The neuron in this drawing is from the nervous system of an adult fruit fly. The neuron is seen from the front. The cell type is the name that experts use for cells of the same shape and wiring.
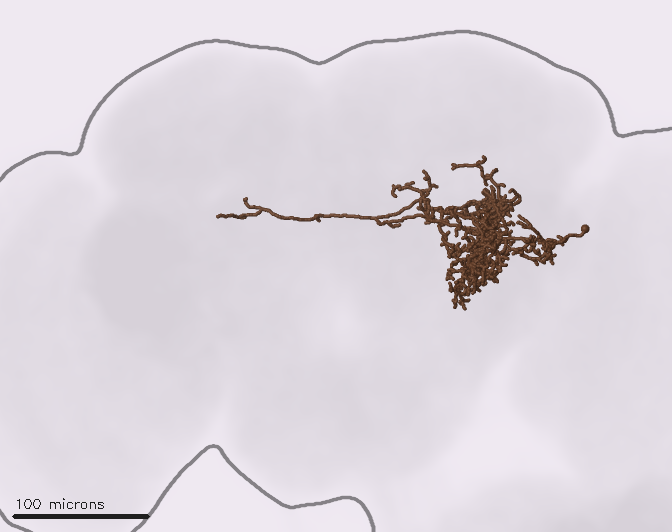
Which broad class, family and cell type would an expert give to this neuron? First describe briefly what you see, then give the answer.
Its cell body lies on the right of the picture. By the scale bar it is about 300 microns wide in this view. The picture shows dozens of branch ends. This is a central-brain intrinsic neuron. Its family is hemilineage VLPl2_medial. The cell type is AVLP175.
